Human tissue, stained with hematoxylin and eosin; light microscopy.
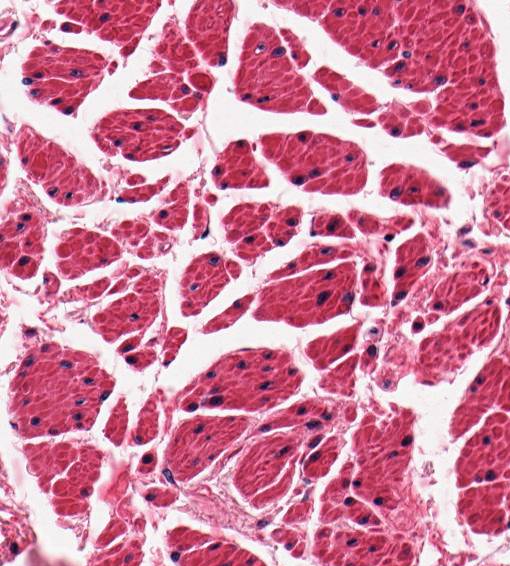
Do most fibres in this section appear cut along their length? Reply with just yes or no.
No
